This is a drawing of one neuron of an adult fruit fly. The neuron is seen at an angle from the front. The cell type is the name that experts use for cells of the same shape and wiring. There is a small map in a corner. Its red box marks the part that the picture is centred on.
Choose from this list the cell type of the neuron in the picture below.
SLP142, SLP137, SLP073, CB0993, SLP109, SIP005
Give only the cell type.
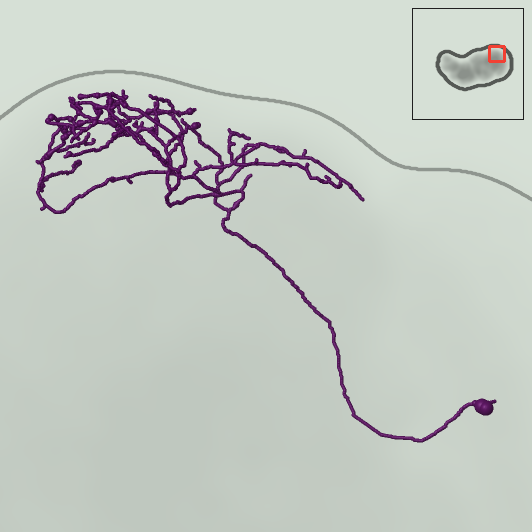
SLP109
